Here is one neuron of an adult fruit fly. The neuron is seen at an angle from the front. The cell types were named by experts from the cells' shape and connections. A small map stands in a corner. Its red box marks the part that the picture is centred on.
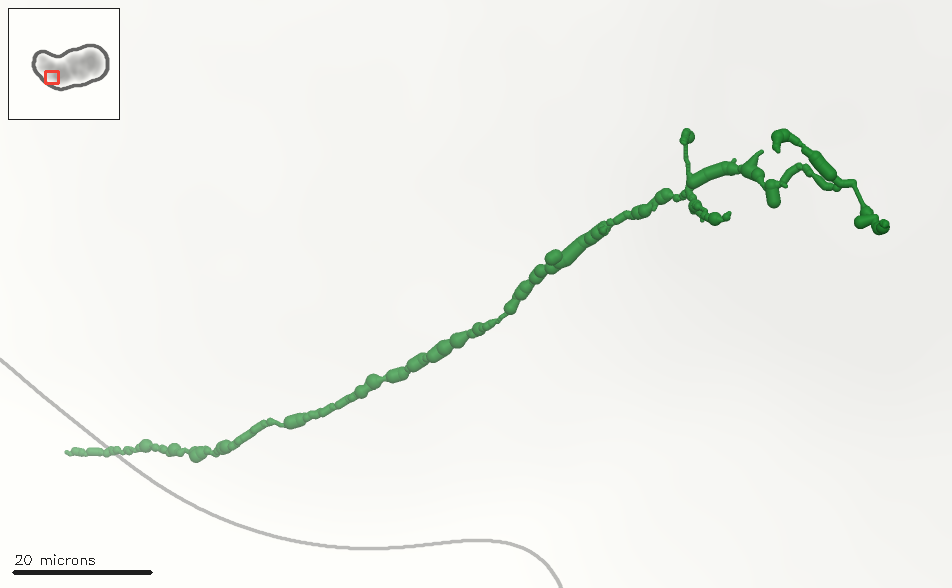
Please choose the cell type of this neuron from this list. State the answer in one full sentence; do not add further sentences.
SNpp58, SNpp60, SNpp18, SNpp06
This neuron represents the cell type SNpp58.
